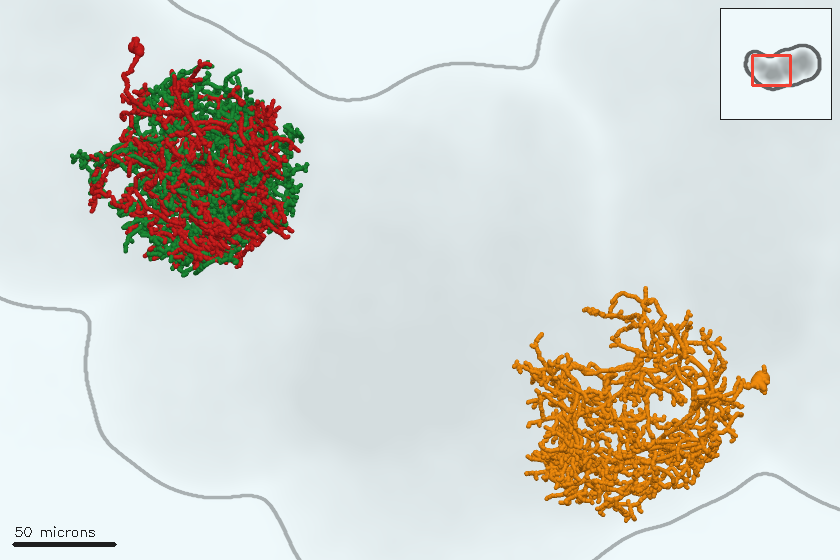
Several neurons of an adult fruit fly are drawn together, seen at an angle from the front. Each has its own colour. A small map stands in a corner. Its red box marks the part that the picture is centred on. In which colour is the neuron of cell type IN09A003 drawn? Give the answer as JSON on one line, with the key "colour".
{"colour": "orange"}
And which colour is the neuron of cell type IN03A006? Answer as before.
{"colour": "red"}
